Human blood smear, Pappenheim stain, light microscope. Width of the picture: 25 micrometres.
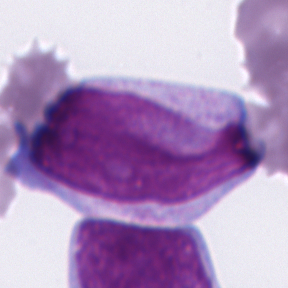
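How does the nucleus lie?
Elongated along the cell's long axis.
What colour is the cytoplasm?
Pale blue, with fine lilac granules.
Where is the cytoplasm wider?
Above the nucleus rather than below it.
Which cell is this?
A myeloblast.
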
